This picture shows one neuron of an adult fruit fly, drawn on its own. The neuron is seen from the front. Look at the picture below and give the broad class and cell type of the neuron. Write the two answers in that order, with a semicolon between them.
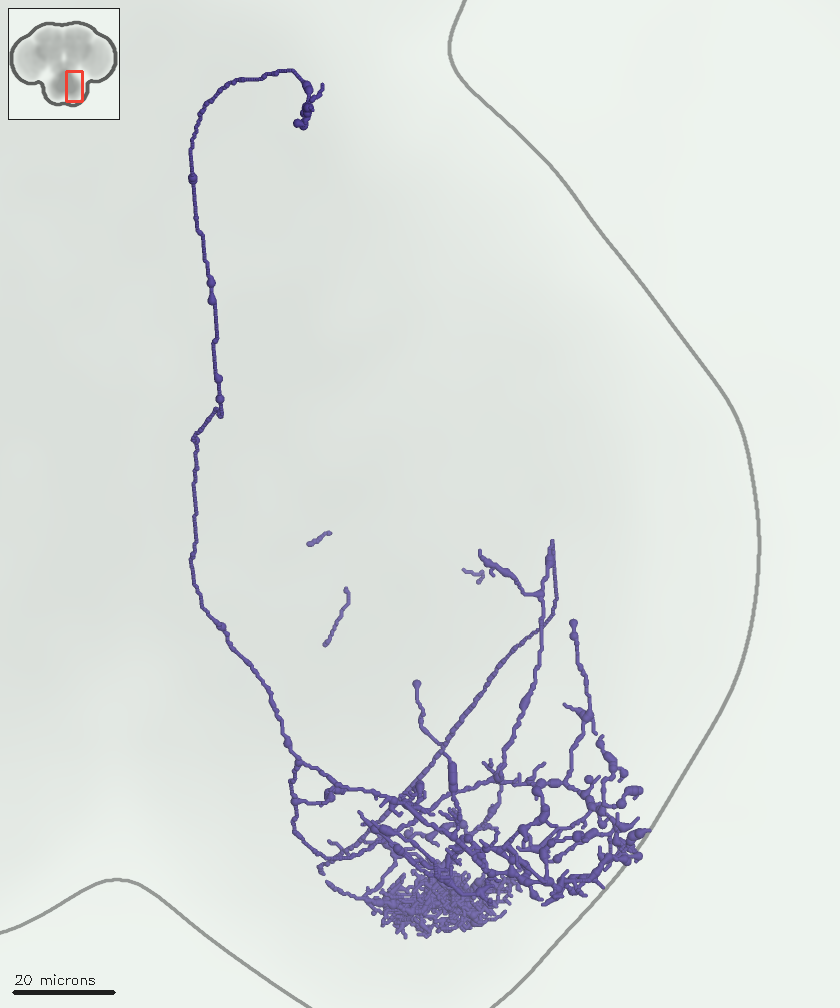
ascending neuron; ANXXX086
